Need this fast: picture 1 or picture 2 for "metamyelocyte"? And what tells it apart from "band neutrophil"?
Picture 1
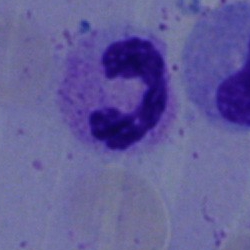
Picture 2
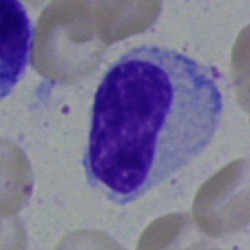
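The band neutrophil appears in picture 1, the metamyelocyte in picture 2. In the band neutrophil, the nucleus forms a single curved band, open on its left side, within a roughly round cell.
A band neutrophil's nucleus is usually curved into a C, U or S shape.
The metamyelocyte's nucleus sits off-centre toward the left, leaving a wider band of cytoplasm on the right. Chromatin in the band neutrophil stains dark purple throughout; in the metamyelocyte it is dense and dark purple, with small paler patches that give it a clumped look.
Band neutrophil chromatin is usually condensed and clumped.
No nucleoli are visible in the band neutrophil, and no distinct ones in the metamyelocyte. The metamyelocyte's cytoplasm is moderate in amount and pale grey-blue, darkening to a deeper blue at the cell's edge, and shows no obvious granules.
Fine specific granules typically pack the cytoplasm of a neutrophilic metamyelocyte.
Part of another nucleated cell shows at the right edge of picture 1; in picture 2, pale red cells surround the metamyelocyte and part of another dark-staining nucleated cell shows at the upper-left edge.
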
